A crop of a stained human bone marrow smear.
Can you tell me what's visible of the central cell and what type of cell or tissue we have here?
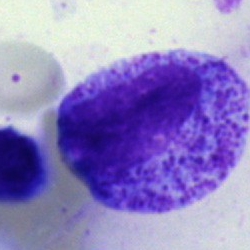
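Nucleus toward the left; most cytoplasm on the right. Nuclear chromatin dark, dense purple. Cytoplasm pale, crowded with numerous coarse purple granules. Promyelocyte.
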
